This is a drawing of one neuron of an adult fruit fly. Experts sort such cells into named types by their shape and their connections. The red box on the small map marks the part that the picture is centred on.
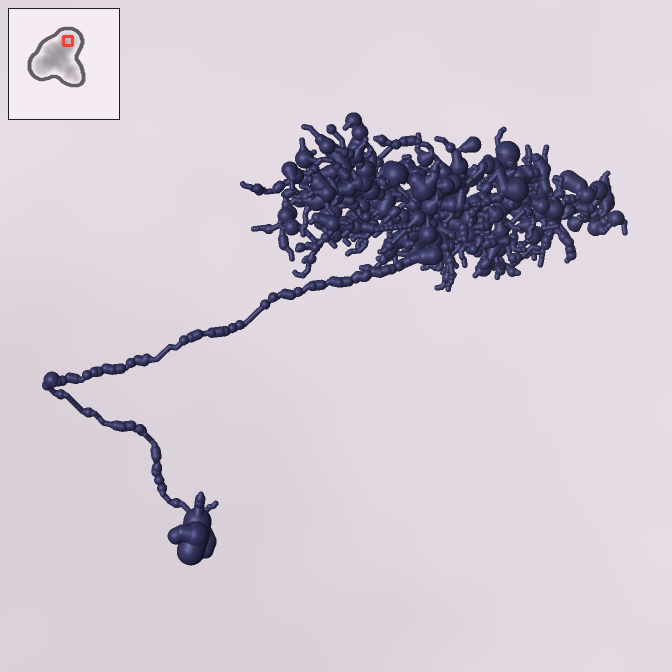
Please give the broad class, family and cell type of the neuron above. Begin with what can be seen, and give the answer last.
The picture shows dozens of branch ends. In this view it is wider than it is tall. This is an optic-lobe intrinsic neuron. The family is LPi. The cell type is LPi43.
